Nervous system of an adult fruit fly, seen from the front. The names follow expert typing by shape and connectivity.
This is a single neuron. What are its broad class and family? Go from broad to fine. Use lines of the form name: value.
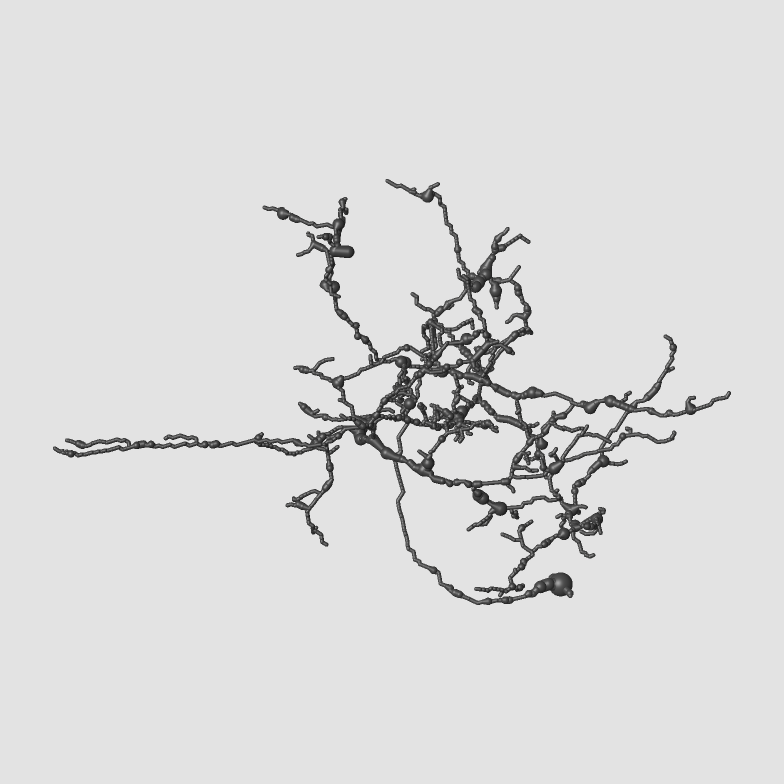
broad class: nerve-cord intrinsic neuron
family: hemilineage 20A.22A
